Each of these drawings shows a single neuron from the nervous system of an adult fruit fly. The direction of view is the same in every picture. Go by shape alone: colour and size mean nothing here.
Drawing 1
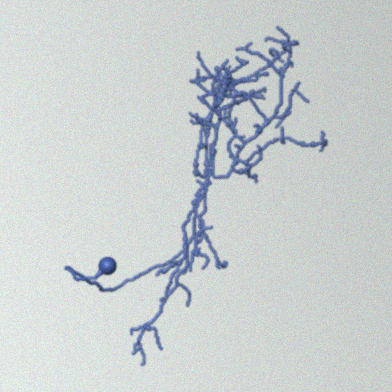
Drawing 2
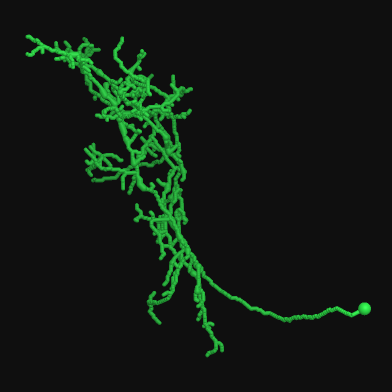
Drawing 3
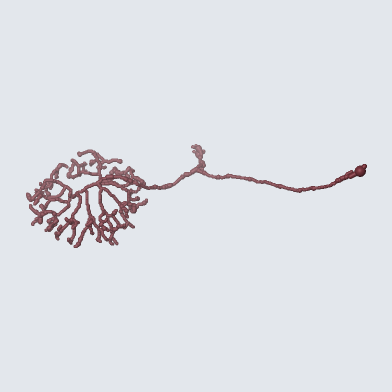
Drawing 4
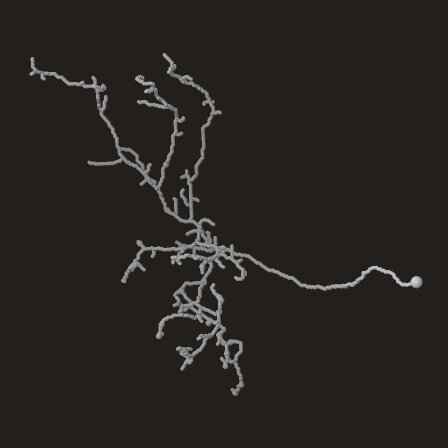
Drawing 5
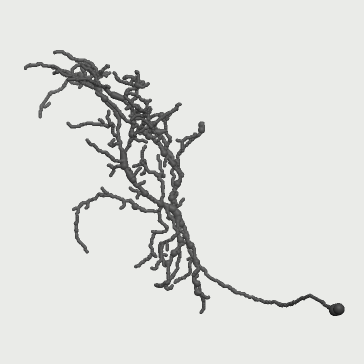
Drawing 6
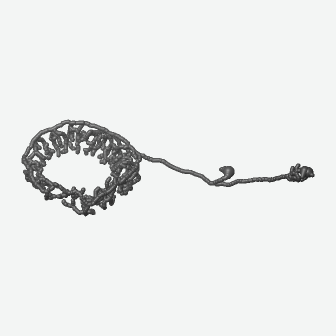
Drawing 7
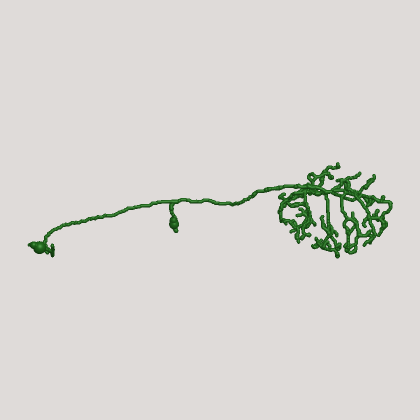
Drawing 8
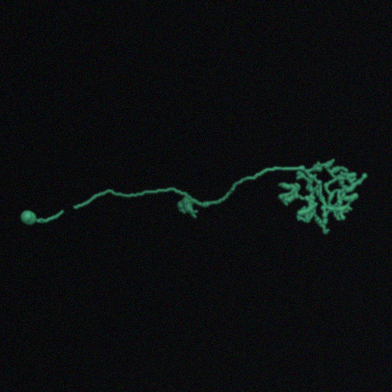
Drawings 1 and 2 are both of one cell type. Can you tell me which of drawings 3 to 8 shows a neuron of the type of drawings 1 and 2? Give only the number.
5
